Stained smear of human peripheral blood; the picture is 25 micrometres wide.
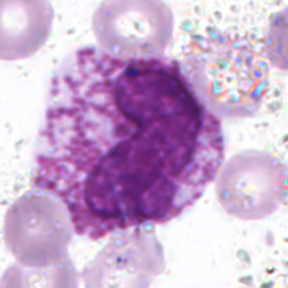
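Eosinophil, the central cell in a stained smear of peripheral blood. Outline roughly round; edge slightly uneven and granular. Nucleus bilobed, upper and lower lobes joined by a narrowed segment; no nucleoli visible. Cytoplasm packed with coarse, round, reddish-purple granules.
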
